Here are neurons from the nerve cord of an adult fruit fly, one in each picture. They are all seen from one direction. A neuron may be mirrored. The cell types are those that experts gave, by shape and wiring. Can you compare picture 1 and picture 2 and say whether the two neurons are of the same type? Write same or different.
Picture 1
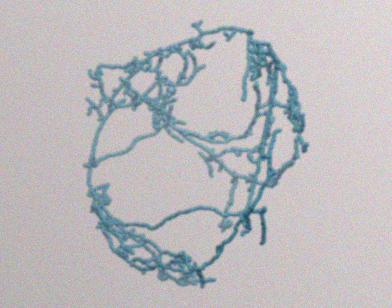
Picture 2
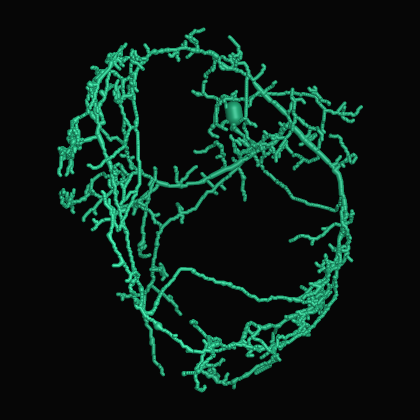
same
